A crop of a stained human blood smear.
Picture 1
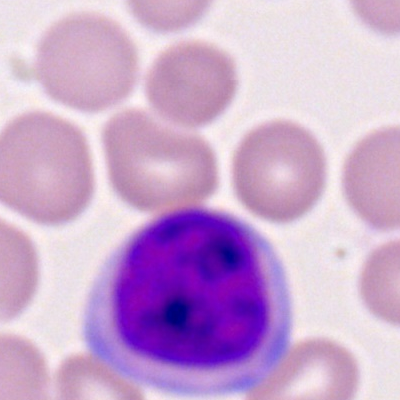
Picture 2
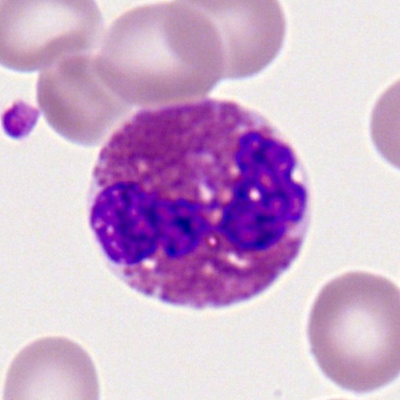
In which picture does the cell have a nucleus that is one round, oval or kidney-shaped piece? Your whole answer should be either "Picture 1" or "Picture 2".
Picture 1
